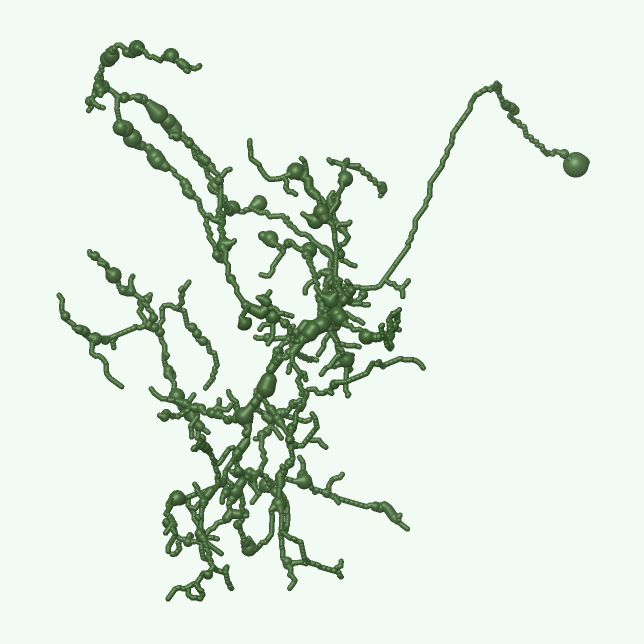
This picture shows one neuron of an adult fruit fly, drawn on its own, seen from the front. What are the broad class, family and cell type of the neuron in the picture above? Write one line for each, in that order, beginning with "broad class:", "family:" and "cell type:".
broad class: nerve-cord intrinsic neuron
family: hemilineage 20A.22A
cell type: IN20A.22A067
